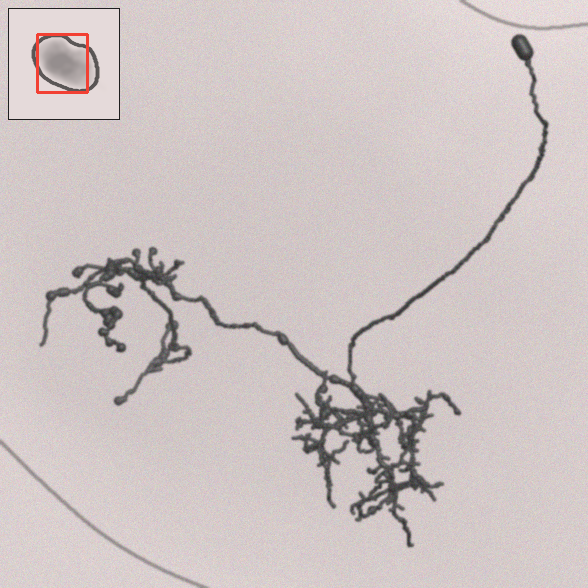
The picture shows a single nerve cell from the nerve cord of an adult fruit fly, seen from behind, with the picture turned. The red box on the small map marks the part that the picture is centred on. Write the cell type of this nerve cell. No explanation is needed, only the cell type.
IN07B075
